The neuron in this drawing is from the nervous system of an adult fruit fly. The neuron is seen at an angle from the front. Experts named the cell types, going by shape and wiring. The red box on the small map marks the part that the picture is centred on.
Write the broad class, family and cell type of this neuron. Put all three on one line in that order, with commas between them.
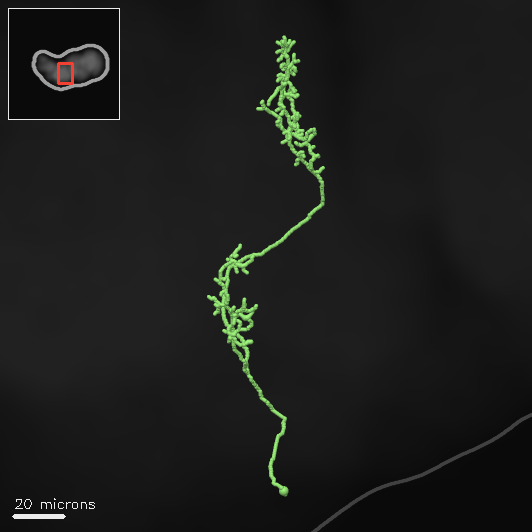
optic-lobe intrinsic neuron, Tm, Tm30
